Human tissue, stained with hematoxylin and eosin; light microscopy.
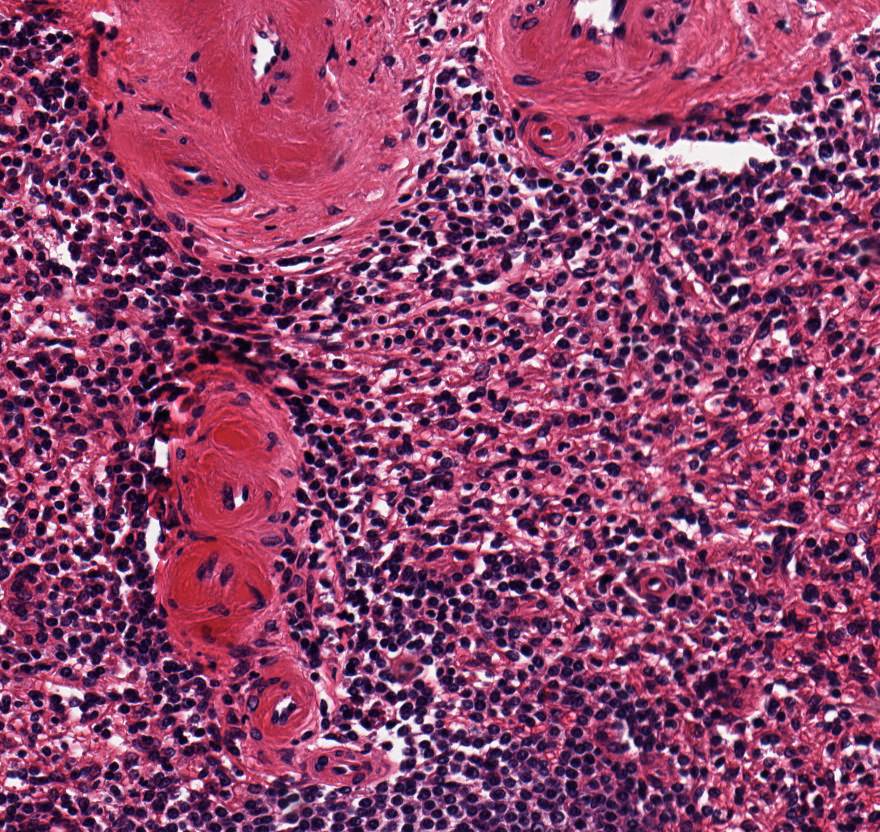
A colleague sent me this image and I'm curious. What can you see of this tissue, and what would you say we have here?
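Densely packed cells with small, round, dark nuclei fill the field, interrupted by thick-walled vessels. Most are small lymphocytes with dense dark nuclei and scant cytoplasm. In the arterial walls, flattened, elongated nuclei run circumferentially around the lumen. The right half is looser than the left, with more pink fibrillar material between cells. The tissue is spleen.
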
